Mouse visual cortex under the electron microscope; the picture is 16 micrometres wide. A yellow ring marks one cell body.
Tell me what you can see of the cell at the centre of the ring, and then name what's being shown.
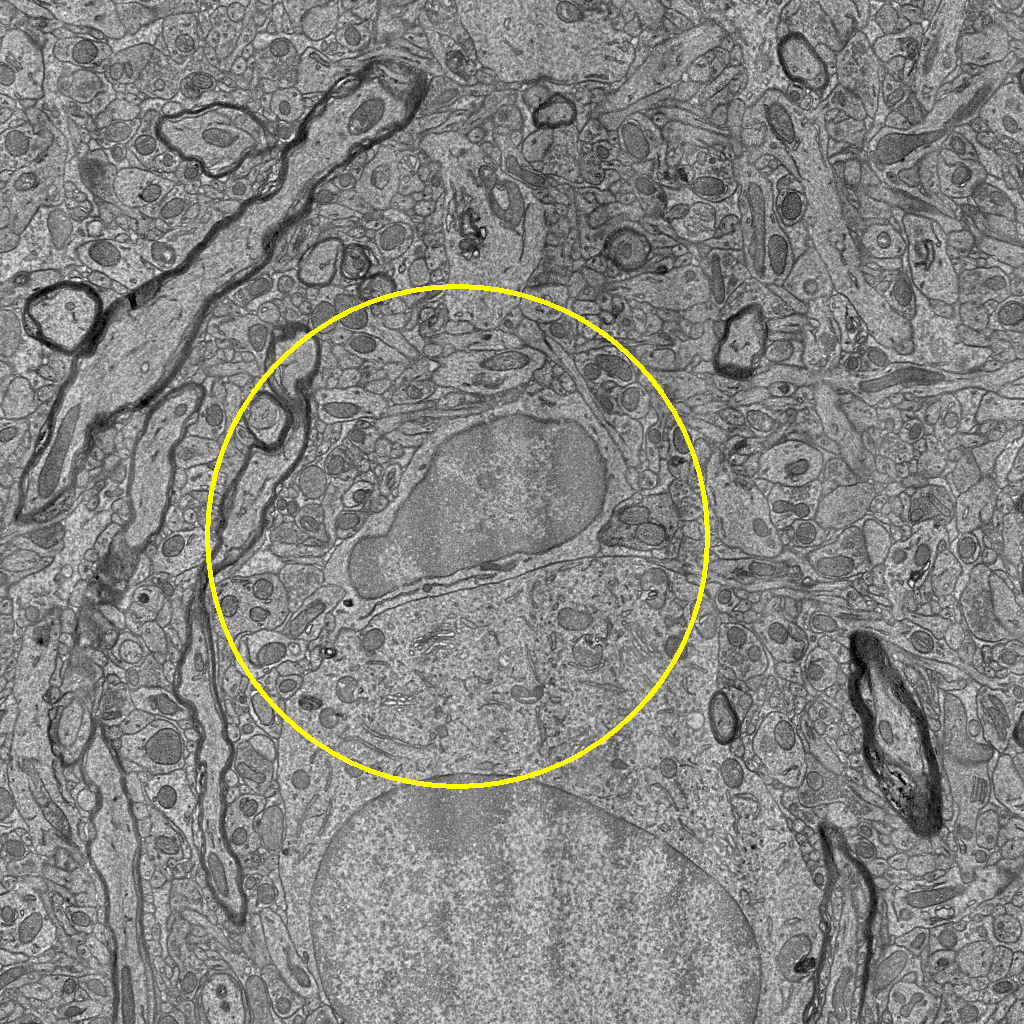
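First, the nucleus is elongated, its long axis running roughly from lower left to upper right. Second, all of it lies within the ring. Third, no nucleolus can be seen. The cell is a microglial cell.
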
